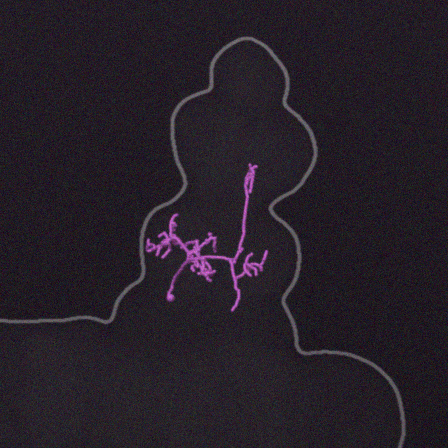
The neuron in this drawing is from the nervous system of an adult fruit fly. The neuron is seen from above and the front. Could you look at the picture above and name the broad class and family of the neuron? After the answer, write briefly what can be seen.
It is a nerve-cord intrinsic neuron. The family is hemilineage 07B. As drawn here it is about as wide as it is tall.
